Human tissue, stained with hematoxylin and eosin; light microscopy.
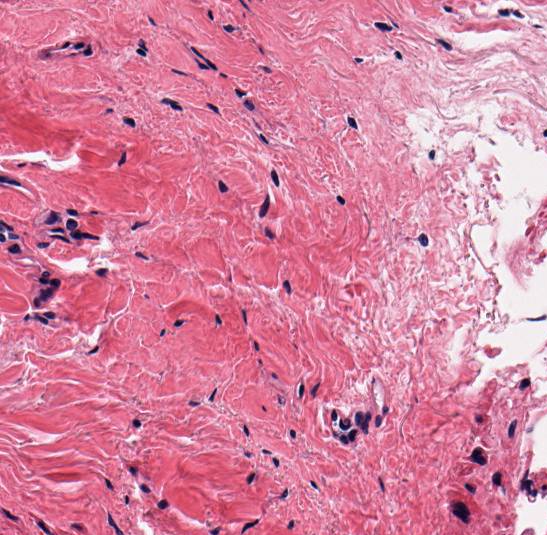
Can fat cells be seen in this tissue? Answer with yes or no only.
No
